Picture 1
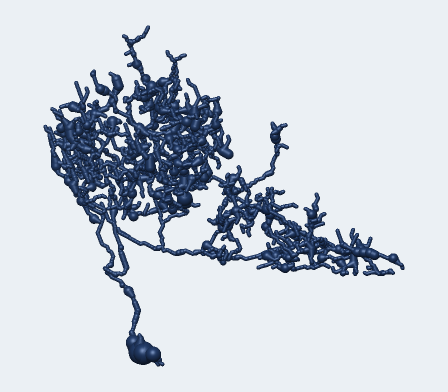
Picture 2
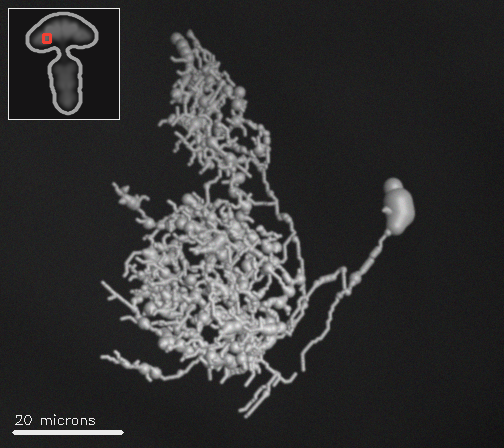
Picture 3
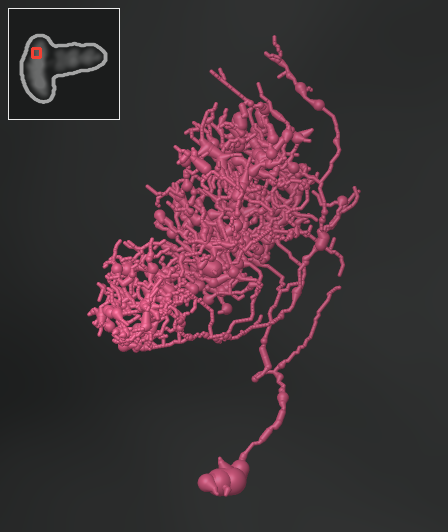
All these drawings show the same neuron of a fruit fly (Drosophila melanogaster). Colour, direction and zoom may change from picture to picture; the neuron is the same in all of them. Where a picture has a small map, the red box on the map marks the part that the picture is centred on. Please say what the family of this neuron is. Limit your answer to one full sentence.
It is to family Pm that the neuron is assigned.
